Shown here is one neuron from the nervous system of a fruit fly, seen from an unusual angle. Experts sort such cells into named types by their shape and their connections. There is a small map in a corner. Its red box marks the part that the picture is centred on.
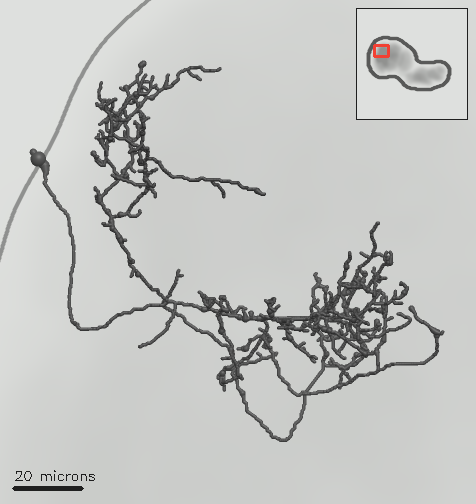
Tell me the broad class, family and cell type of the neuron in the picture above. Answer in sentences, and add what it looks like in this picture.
It is a central-brain intrinsic neuron. The family is hemilineage VLPl4_dorsal. It is of cell type PLP002. By the scale bar it is about 120 microns wide in this view. Dozens of branch ends can be seen.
